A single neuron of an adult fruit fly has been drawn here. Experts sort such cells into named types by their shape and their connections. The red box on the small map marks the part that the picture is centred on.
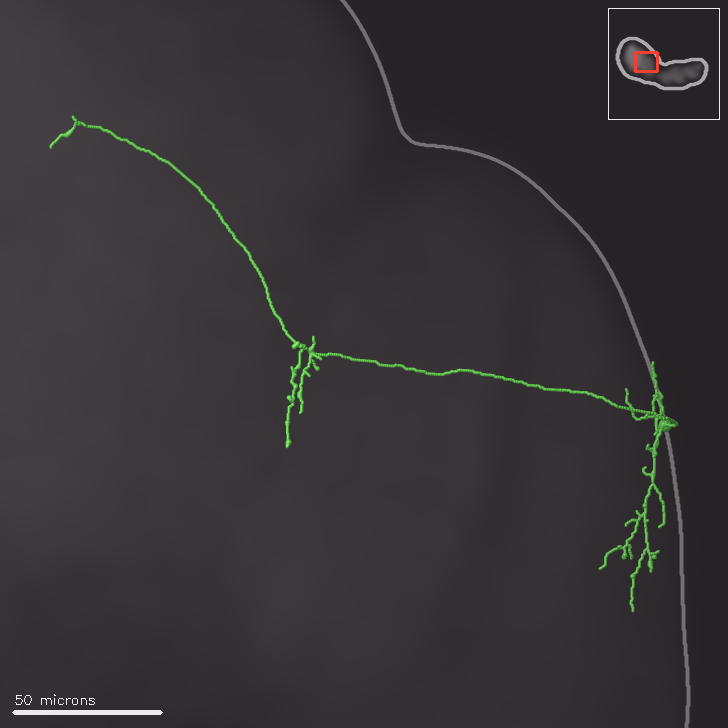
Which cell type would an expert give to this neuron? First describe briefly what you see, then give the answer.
From left to right in the picture it spans about 200 microns. As drawn here it is wider than it is tall. Its broad class is visual projection neuron. Its cell type is MeTu4c.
